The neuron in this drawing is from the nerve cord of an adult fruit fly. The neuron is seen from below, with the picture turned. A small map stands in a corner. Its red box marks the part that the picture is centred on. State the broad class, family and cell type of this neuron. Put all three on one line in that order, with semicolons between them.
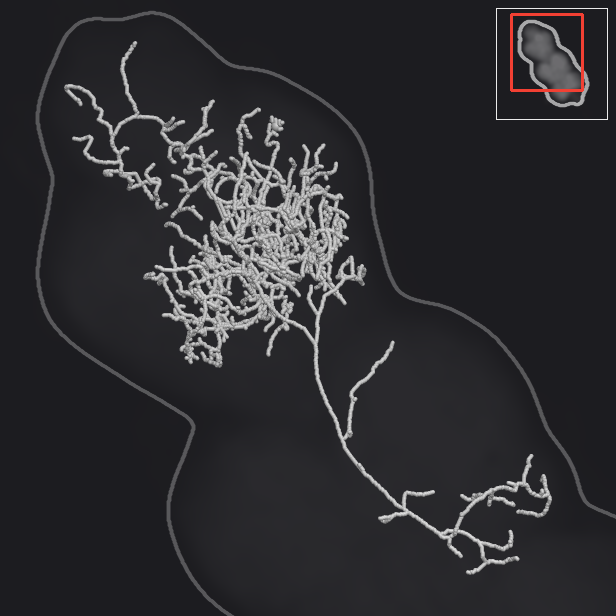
nerve-cord intrinsic neuron; hemilineage 09A; IN09A007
